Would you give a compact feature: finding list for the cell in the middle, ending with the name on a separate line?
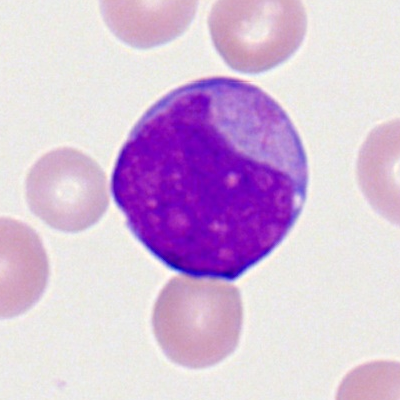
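Nucleus: fills most of the cell
Cytoplasm: mainly a crescent at the upper right, pale bluish-lilac
Chromatin: finely granular, evenly spread, not coarsely clumped
Nuclear spots: several, small, pale and rounded
Identity: myeloblast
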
